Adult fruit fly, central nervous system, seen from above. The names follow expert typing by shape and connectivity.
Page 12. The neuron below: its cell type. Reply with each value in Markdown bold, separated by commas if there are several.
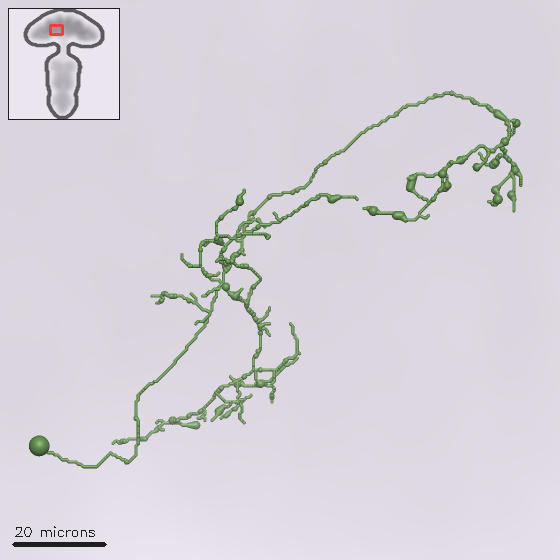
**SMP279_c**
